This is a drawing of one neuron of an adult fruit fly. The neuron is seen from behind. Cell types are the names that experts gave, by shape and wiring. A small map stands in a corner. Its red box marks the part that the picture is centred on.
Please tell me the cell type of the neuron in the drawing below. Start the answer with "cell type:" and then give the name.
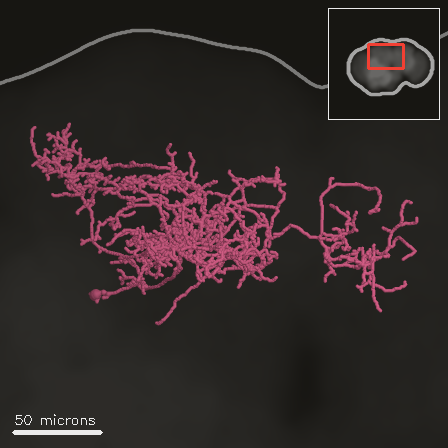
cell type: CL111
